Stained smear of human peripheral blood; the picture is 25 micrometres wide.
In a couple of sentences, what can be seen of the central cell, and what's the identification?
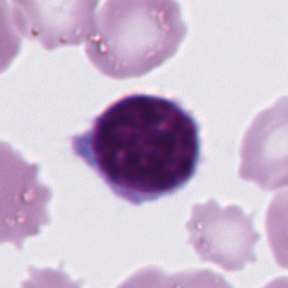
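Size first: the cell measures about 11 by 10 micrometres. Nucleus next: round in outline, about 9 micrometres across, filling about 80% of the cell's area, and on the right reaching almost to the cell's edge. Chromatin: dark purple and dense, in coarse clumps. Cytoplasm: pale blue, only a thin rim, widest at the left and lower left of the nucleus. Name: typical lymphocyte.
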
